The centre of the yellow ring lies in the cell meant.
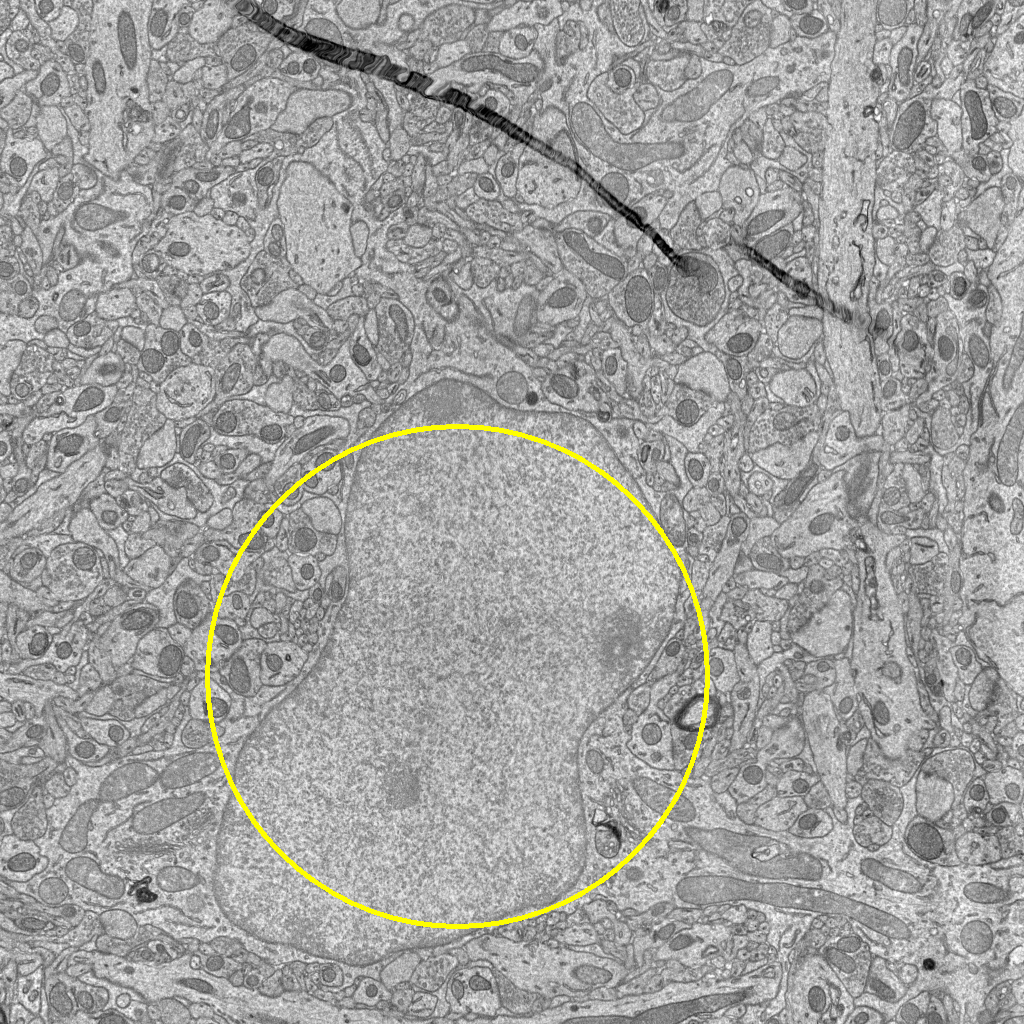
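Astrocyte at the centre of the yellow ring. Smooth envelope, no deep narrow infoldings; chromatin pale, finely granular, no thick dark band lining the envelope. Two small darker patches in the nucleus: one lower left, one right of centre. No stacks of rough endoplasmic reticulum in this body's cytoplasm.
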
